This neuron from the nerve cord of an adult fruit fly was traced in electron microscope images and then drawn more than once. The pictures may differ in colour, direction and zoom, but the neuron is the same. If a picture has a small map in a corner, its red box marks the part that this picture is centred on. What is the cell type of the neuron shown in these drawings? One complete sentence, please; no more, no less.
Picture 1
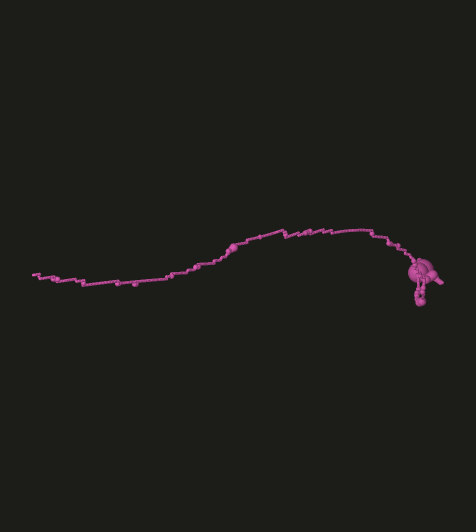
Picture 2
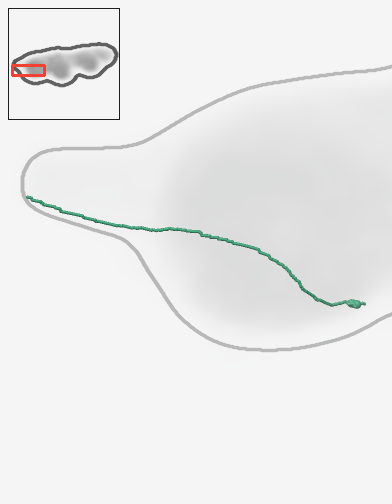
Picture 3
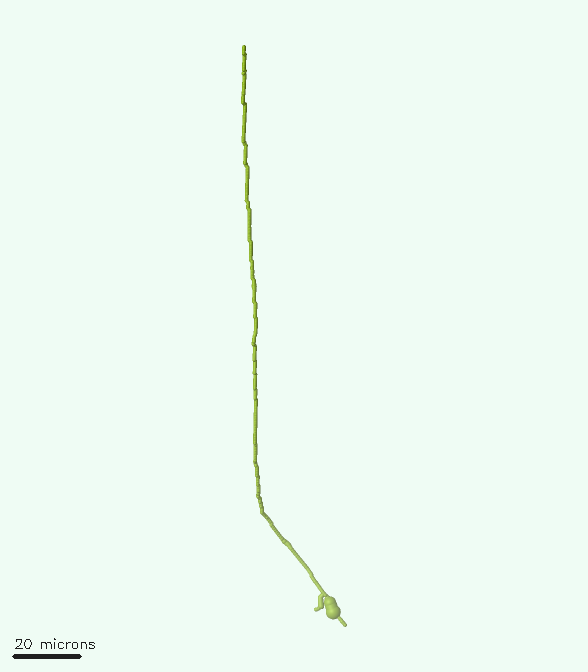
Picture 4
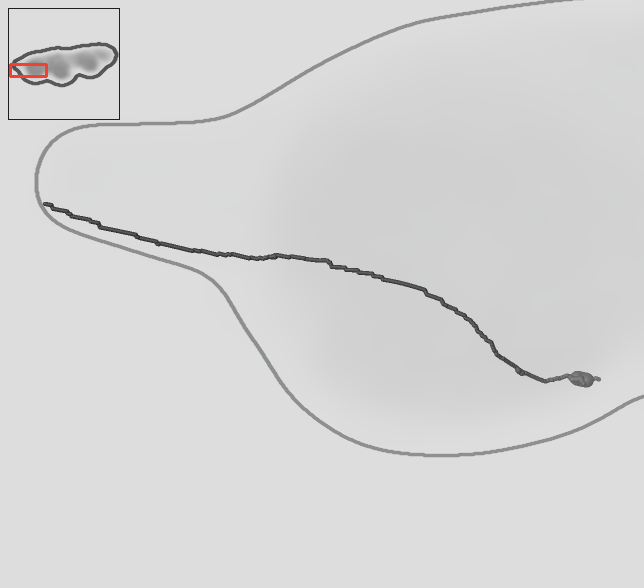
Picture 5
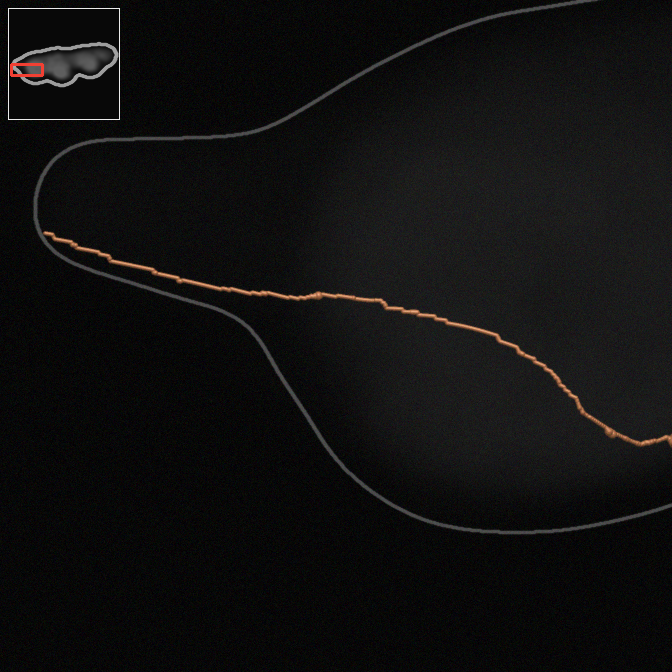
The cell type name AN27X022 applies to this neuron.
